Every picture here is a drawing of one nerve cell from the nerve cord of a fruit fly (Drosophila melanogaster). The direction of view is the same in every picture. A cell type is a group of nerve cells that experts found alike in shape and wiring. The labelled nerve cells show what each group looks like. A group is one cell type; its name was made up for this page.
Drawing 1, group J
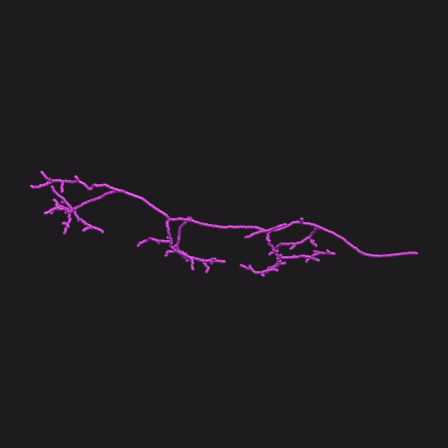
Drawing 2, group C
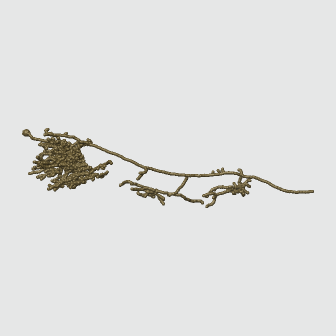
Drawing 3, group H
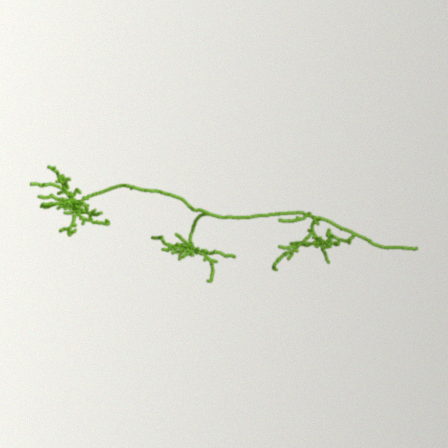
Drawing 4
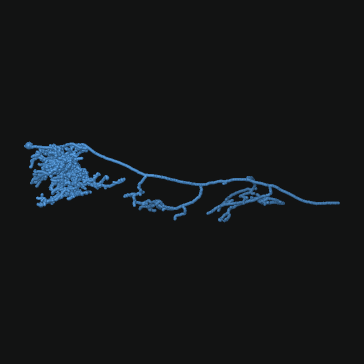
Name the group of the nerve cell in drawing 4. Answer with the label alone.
group C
